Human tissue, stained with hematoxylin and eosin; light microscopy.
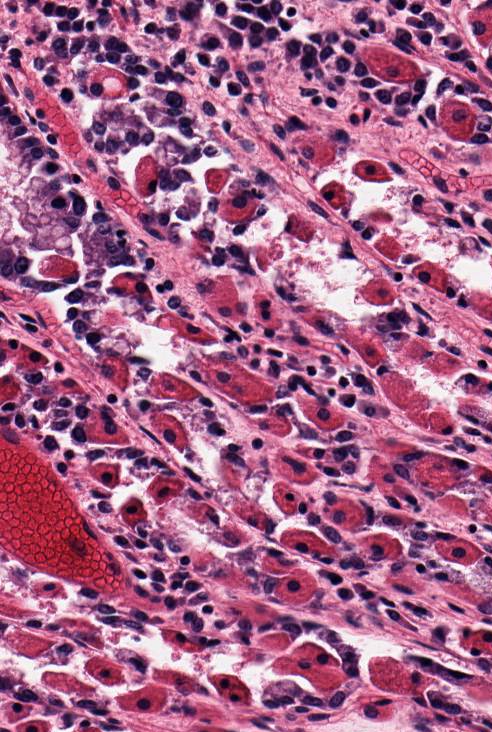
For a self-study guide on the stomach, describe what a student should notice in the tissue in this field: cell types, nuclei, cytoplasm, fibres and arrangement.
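Cells and fibres stream diagonally from upper left to lower right. Large oval to polygonal cells with abundant bright pink cytoplasm are scattered throughout. Crowding the spaces between them are numerous small cells with dark round nuclei and scant cytoplasm. Near the upper left edge lies a small cluster of pale, finely vacuolated cells.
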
